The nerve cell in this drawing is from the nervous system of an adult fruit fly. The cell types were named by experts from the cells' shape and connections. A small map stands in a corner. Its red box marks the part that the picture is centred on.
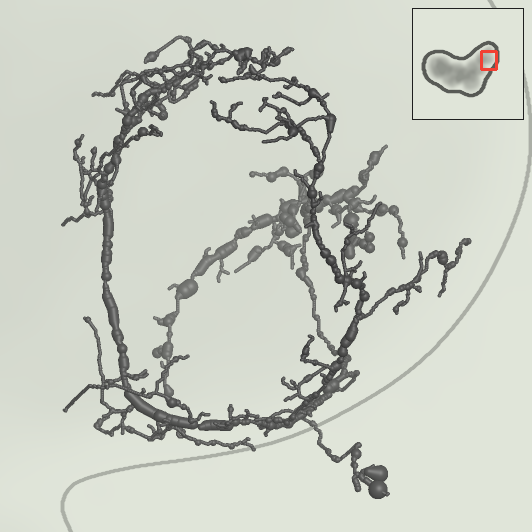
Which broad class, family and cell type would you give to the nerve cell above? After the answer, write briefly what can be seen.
This is a nerve-cord intrinsic neuron. Its family is hemilineage 08A. The cell type is IN08A017. The cell body is at the lower right of the picture. Dozens of branch ends can be seen.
